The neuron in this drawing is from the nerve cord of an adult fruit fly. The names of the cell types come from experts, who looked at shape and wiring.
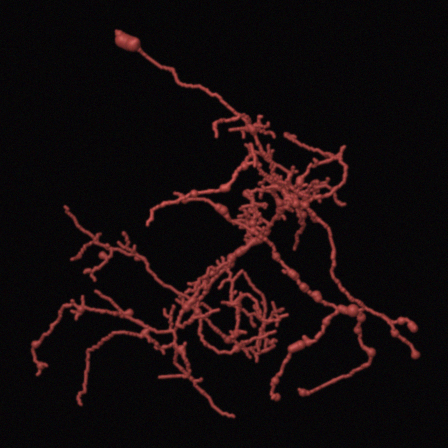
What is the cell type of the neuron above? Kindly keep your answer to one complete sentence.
To this neuron applies the cell type name IN20A.22A017.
